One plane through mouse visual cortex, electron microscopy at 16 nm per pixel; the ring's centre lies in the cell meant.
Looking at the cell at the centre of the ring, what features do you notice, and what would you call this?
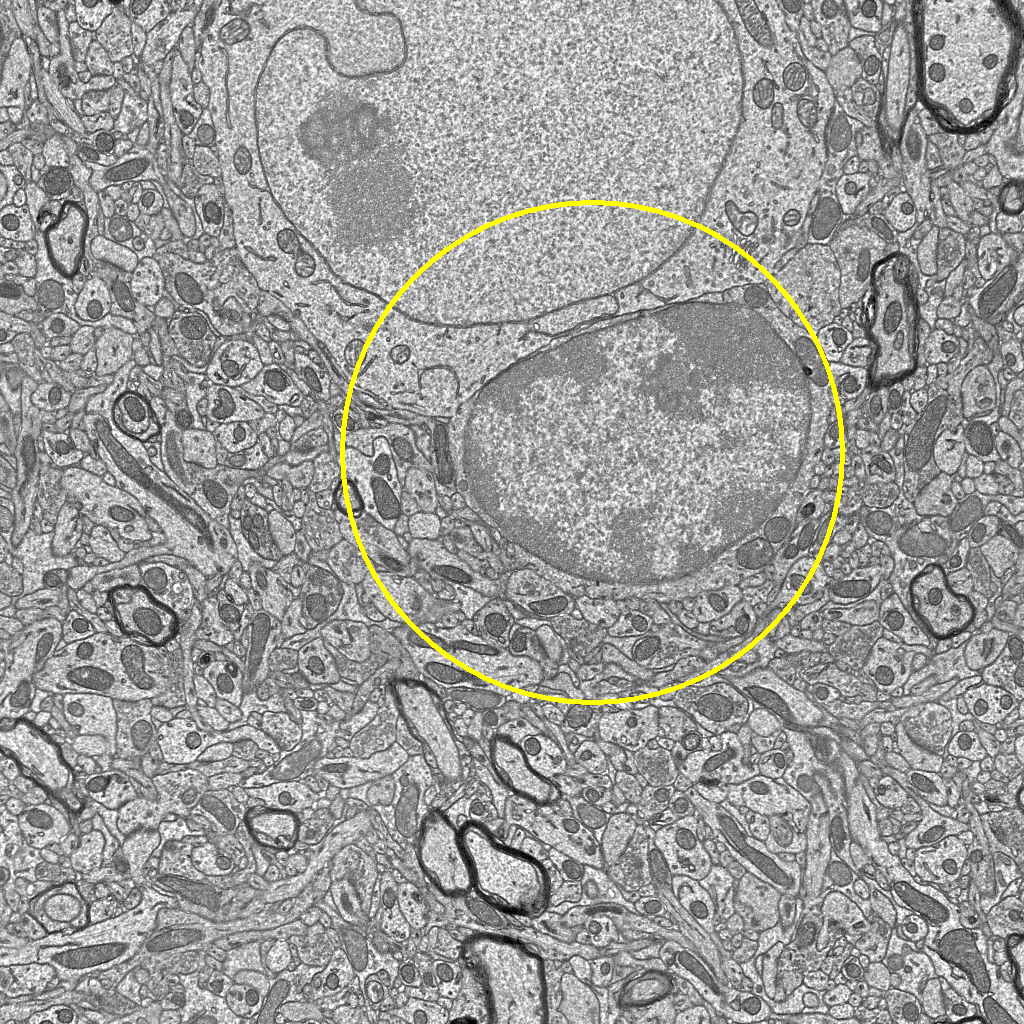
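The nuclear envelope runs smoothly, without deep folds or indentations. Large dark irregular chromatin clumps lie scattered among paler areas, and a thin dark band lines the envelope. The upper side abuts a larger cell body with a paler nucleus. This is an oligodendrocyte.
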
